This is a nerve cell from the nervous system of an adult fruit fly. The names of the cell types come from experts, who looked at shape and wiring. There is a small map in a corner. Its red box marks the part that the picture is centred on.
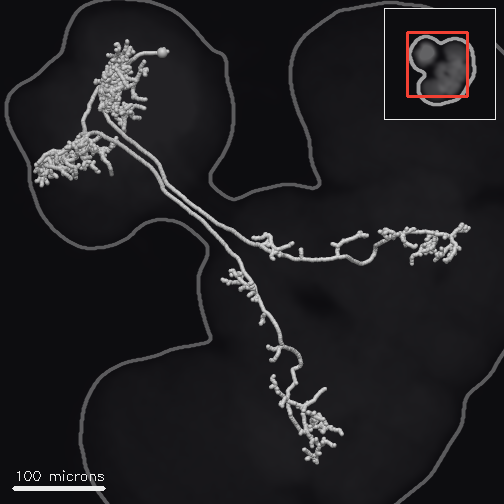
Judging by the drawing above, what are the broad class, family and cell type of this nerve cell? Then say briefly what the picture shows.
It is an ascending neuron. The family is hemilineage 09B. Its cell type is AN09B002. From left to right in the picture it spans about 500 microns. The picture shows dozens of branch ends.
